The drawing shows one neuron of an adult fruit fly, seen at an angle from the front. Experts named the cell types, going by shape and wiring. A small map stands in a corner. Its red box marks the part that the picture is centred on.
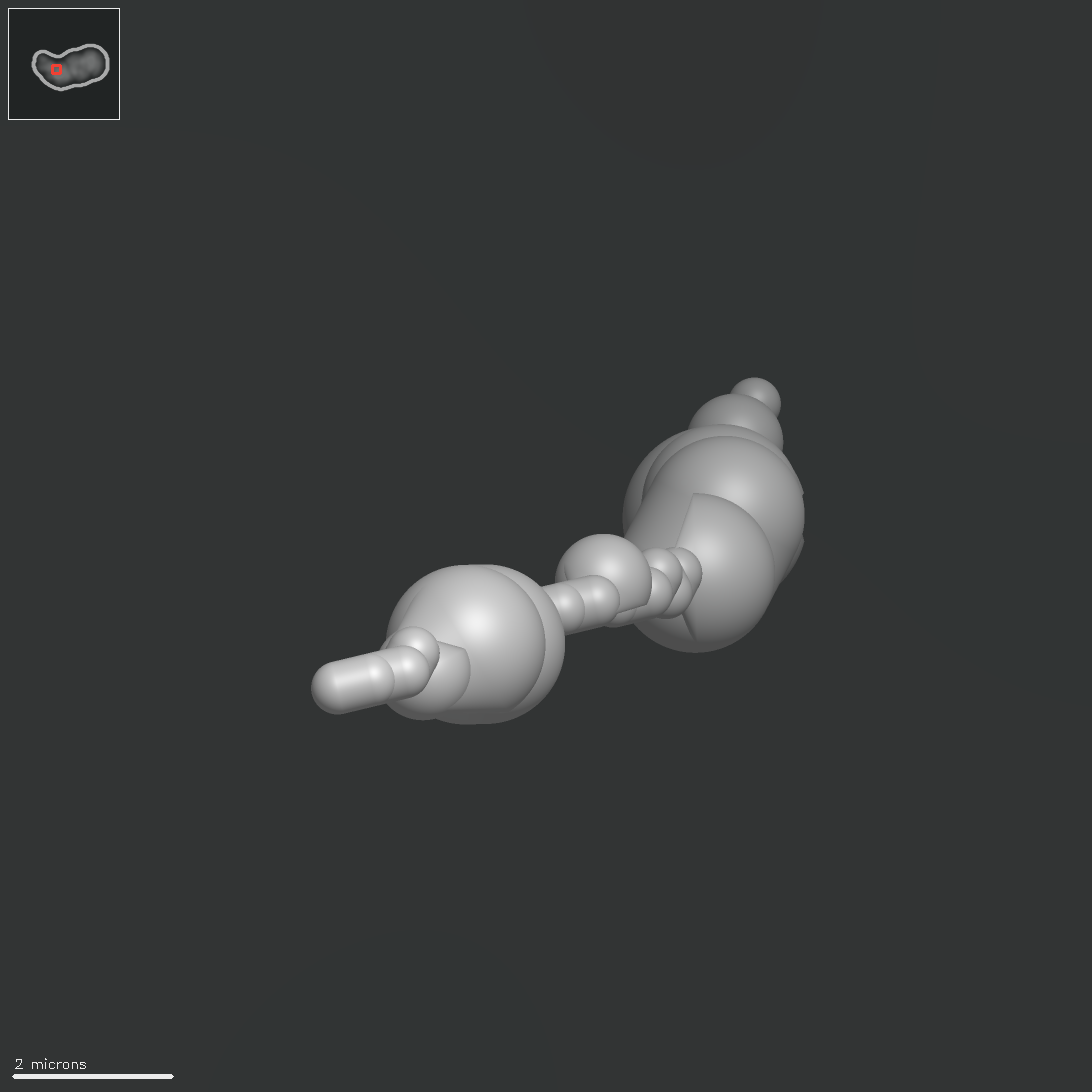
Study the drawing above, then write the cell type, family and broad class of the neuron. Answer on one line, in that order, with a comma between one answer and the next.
R8p, class visual, photoreceptor or other optic-lobe sensory neuron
